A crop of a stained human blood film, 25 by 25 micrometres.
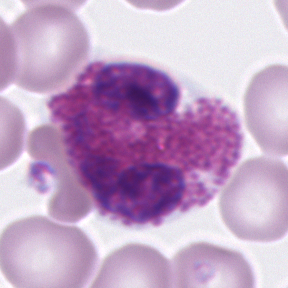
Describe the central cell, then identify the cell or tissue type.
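Two nuclear lobes are present, one in the upper part of the cell and the other in the lower part. Their chromatin is dark purple and condensed. Next, the cytoplasm is densely packed with coarse, round granules, reddish-pink in colour. The cell is an eosinophil.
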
